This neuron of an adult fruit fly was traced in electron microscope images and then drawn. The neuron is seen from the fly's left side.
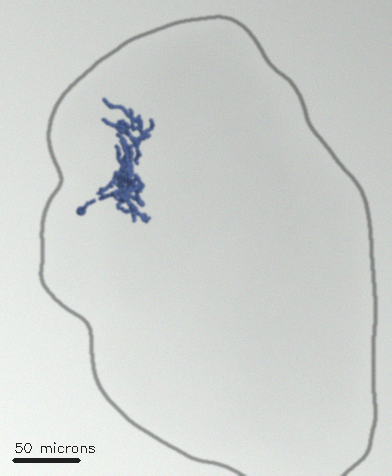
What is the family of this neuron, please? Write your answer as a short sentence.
The family is hemilineage EBa1.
